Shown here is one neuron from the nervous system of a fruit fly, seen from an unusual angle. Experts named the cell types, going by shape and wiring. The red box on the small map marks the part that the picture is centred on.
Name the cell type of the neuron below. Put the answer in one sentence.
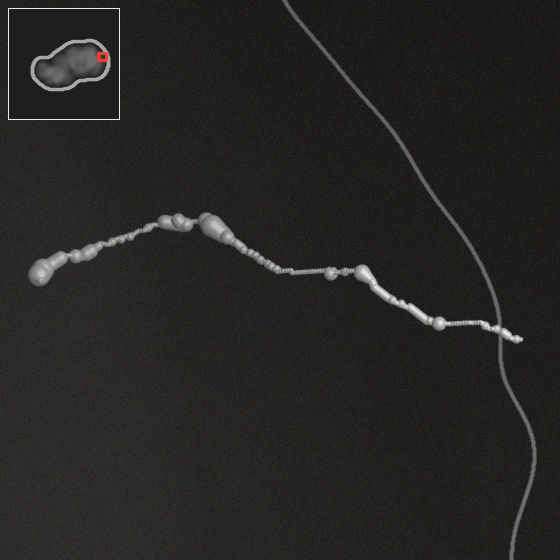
The cell type is R7y.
